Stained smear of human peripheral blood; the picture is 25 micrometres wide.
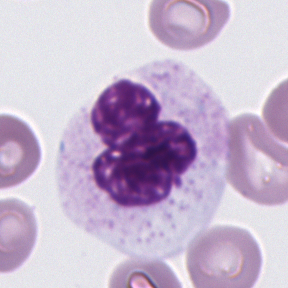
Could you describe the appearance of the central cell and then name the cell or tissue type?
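Looking here, the outline is roughly round and smooth, with no surface projections. The nucleus is about 11 by 9 micrometres; its dark purple, clumped chromatin is broken by paler clefts and streaks. Cytoplasm is abundant and very pale lilac-grey, its rim widest below the nucleus. I'd call it a segmented neutrophil.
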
